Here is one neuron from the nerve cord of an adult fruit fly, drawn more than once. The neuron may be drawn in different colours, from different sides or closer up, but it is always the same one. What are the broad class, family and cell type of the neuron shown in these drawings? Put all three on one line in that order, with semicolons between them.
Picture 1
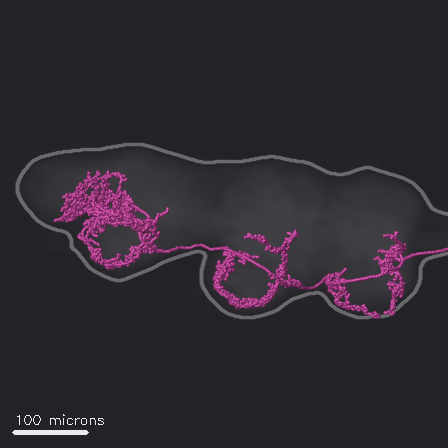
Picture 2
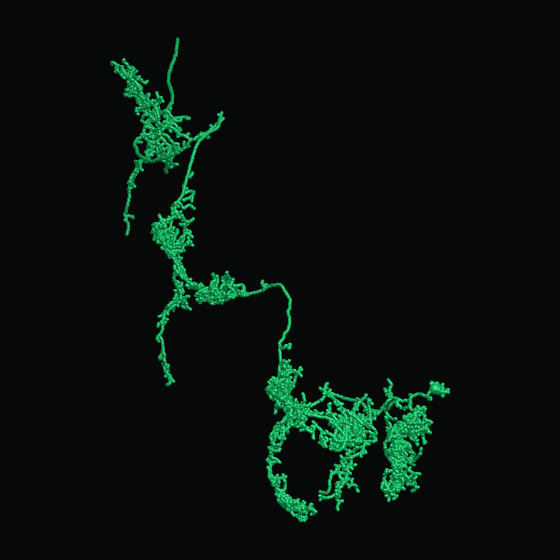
ascending neuron; hemilineage 01B; AN01B002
